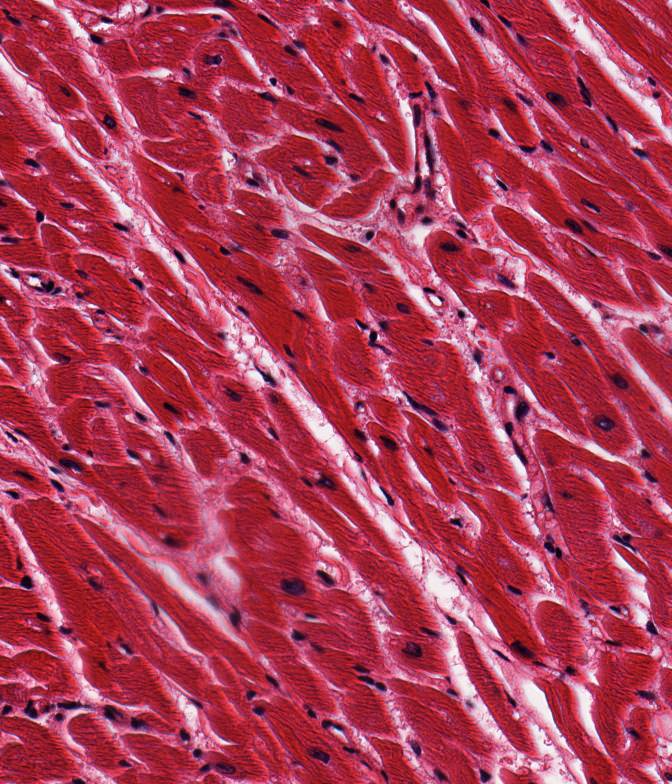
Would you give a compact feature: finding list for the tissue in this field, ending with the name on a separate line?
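Muscle fibres: elongated, filling the field, running diagonally from upper left to lower right
Branching: many fibres branch and join neighbouring fibres
Nuclei: single, oval, central in the fibre
Cytoplasm: deep, even red with eosin
Name: left ventricle of the heart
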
